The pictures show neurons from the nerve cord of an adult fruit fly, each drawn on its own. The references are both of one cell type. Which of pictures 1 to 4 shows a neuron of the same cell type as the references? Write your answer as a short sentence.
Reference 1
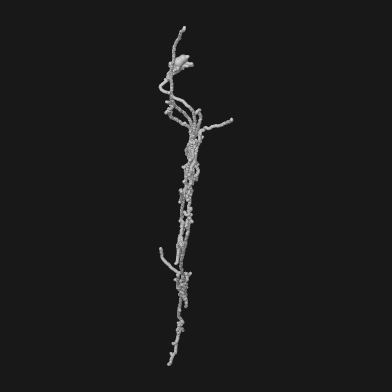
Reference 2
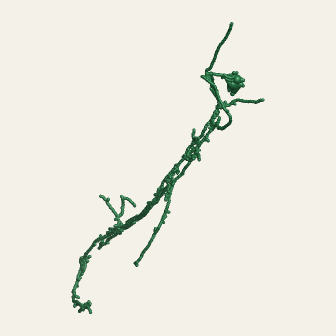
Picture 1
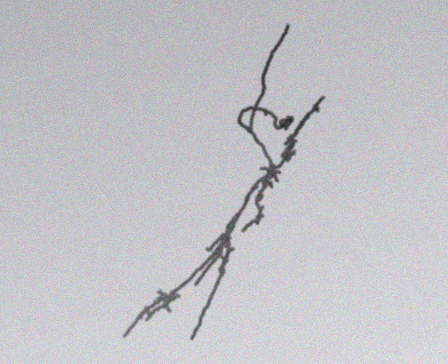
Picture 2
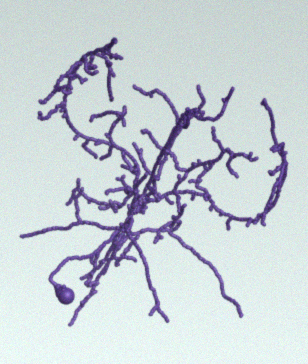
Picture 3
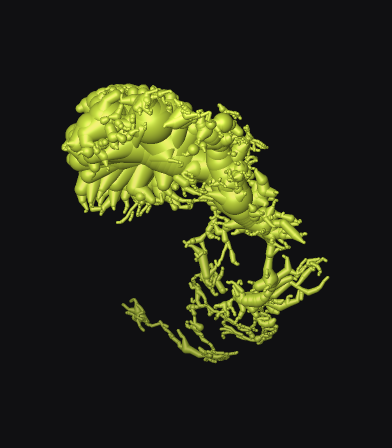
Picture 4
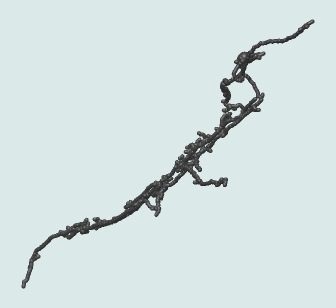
Picture 4 shows a neuron of the same cell type.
